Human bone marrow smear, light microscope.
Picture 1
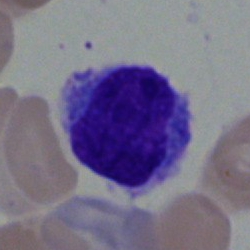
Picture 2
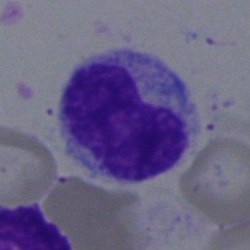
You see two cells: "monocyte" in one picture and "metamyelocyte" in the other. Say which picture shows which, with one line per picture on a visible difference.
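Picture 1: monocyte. No distinct granules are seen in the cytoplasm.
Picture 2: metamyelocyte. Fine lilac granules are scattered through the cytoplasm.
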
